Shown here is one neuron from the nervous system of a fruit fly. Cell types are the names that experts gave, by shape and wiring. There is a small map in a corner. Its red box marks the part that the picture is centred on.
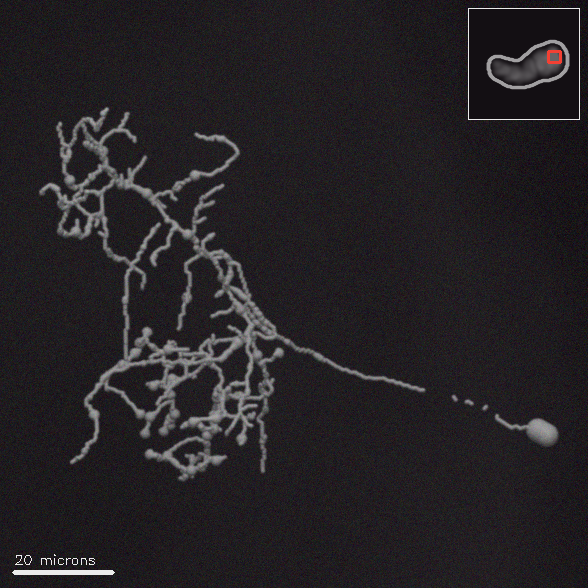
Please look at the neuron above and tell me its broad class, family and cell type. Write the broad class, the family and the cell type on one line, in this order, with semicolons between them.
central-brain intrinsic neuron; hemilineage EBa1; CB2245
